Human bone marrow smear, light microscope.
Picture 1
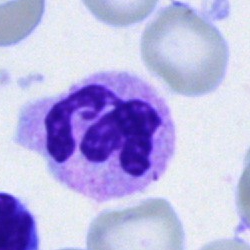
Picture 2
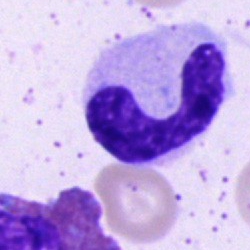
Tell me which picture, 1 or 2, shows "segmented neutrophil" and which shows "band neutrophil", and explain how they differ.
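Segmented neutrophil in picture 1, band neutrophil in picture 2. Shared: dark purple, coarsely clumped chromatin; no nucleolus visible.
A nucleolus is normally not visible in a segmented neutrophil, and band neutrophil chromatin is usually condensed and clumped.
Picture 2: outline smooth, roughly oval; nucleus a curved band bent into a U; cytoplasm plentiful, pale blue-grey; a red cell directly below, against the lower edge.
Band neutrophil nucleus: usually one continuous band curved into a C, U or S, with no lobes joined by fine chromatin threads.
Picture 1: no vacuoles in the cytoplasm; part of another dark-staining nucleated cell at the lower left corner.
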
